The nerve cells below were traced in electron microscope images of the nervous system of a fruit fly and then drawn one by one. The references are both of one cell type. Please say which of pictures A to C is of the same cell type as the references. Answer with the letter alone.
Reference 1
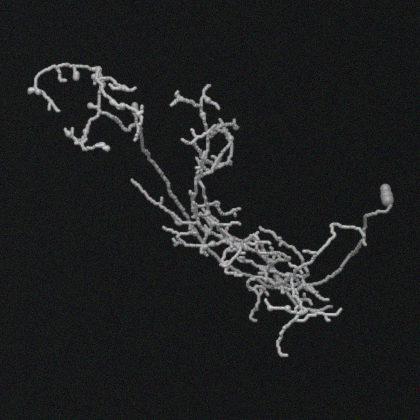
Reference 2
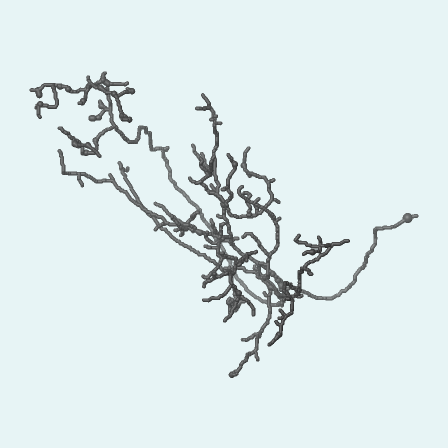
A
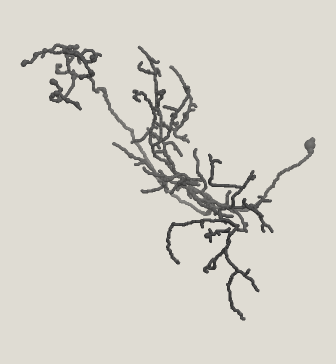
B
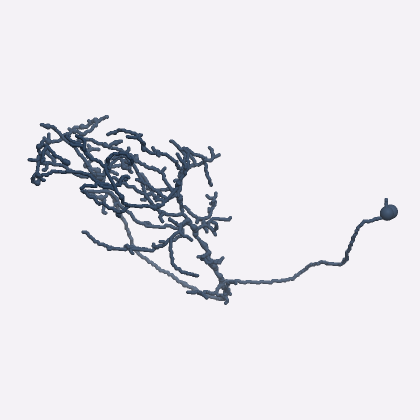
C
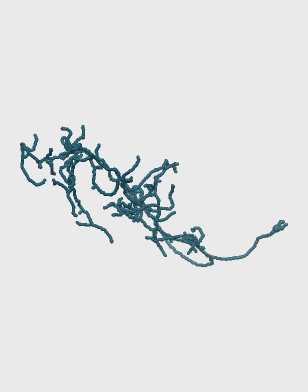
A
